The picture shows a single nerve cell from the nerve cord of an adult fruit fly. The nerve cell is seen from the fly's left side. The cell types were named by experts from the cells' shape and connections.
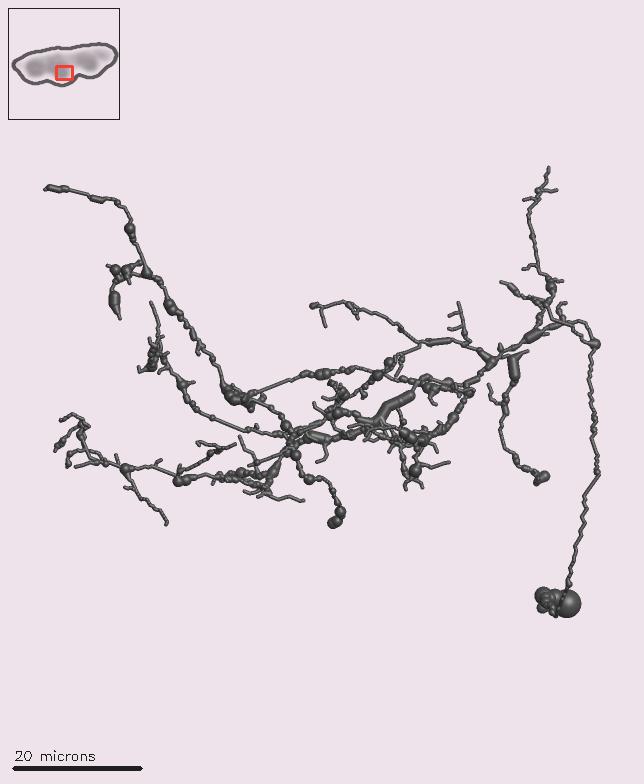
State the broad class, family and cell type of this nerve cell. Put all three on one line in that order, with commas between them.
nerve-cord intrinsic neuron, hemilineage 20A.22A, IN20A.22A059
